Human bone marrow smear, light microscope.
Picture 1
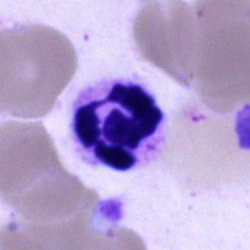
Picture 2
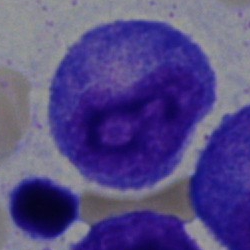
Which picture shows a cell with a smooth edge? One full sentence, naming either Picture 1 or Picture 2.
What Picture 1 shows is a cell with a smooth edge.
